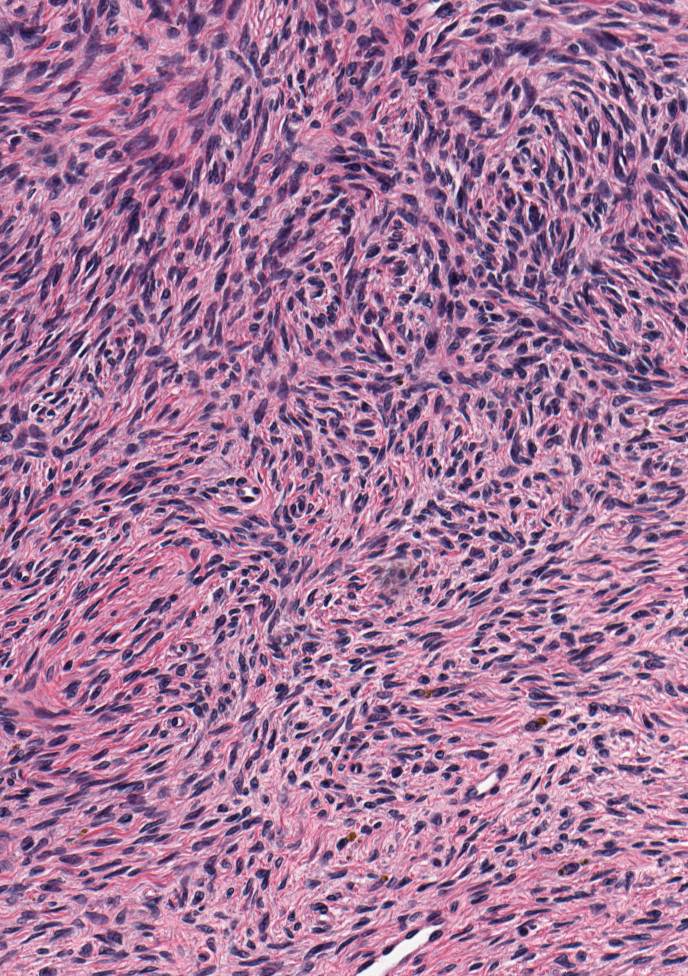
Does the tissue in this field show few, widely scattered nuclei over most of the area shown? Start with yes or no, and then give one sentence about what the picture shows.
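No. The cells are densely packed throughout the field.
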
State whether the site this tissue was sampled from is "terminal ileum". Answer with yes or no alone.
no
